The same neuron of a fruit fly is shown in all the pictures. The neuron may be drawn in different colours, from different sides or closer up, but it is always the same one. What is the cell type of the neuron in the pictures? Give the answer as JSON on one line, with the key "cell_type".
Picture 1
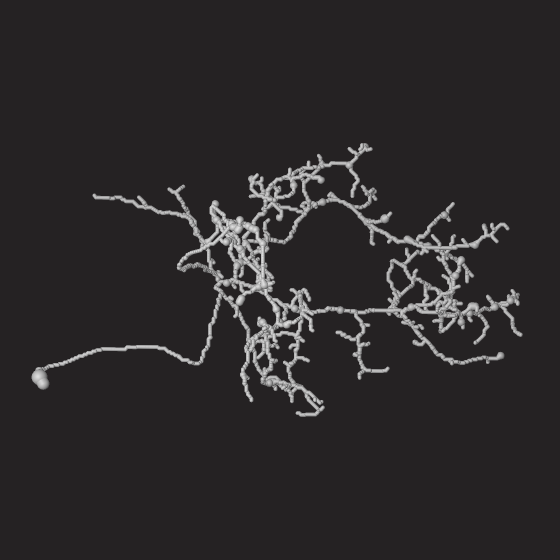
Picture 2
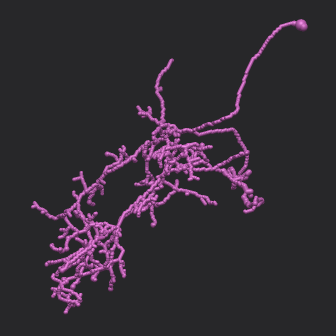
{"cell_type": "IN16B083"}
